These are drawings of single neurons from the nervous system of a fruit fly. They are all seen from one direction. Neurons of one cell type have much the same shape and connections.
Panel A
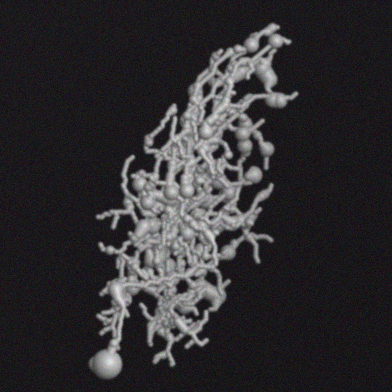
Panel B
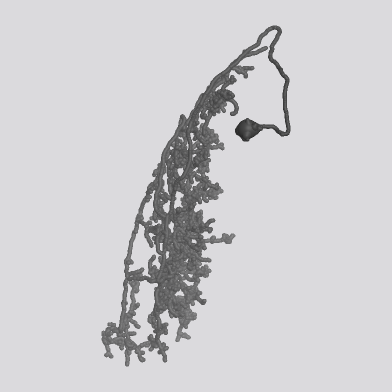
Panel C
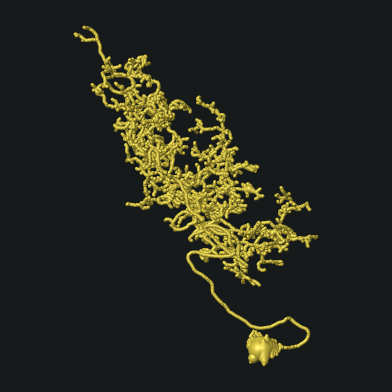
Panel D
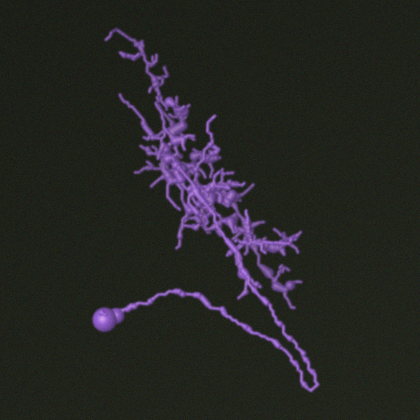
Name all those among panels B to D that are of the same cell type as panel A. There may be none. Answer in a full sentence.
Panel B and panel C are of the same cell type.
